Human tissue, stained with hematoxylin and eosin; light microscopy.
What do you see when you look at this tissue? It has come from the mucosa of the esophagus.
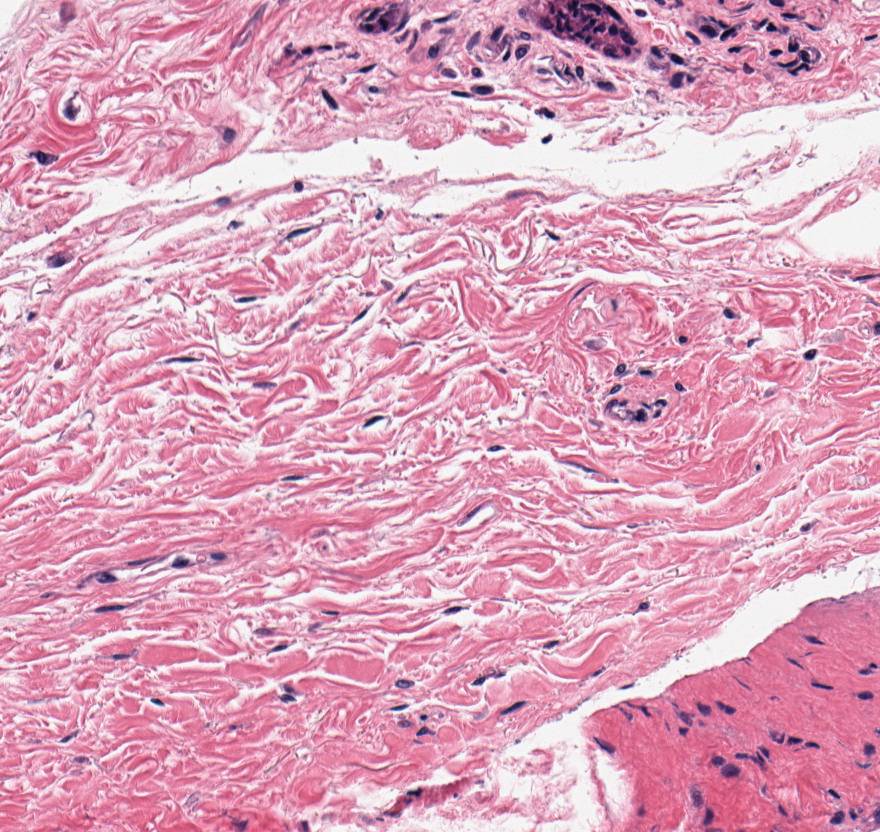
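Eosin stains the collagen bundles bright pink. Sparse thin, dark, spindle-shaped nuclei lie between them. Bottom right is a compact, smoother pink tissue with scattered elongated nuclei. Small clusters of crowded dark nuclei lie top centre-right and just right of centre.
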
